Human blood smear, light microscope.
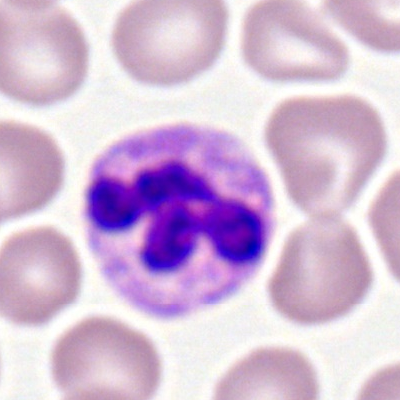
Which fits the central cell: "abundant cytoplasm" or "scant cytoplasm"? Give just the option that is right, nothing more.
Abundant cytoplasm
